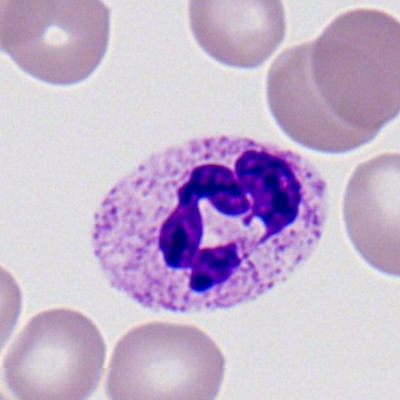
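Segmented neutrophil (middle cell, stained blood smear). Nucleus split into more than two lobes, linked by thin strands. Lobes set in a ring around a pale central gap. Chromatin dark purple, coarsely clumped. Cytoplasm abundant, pale pink.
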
